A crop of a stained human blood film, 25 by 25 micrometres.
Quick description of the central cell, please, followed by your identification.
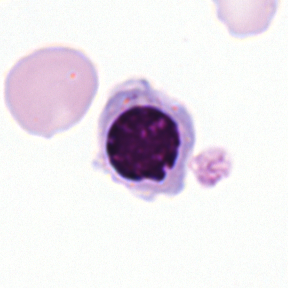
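Measuring it, I get about 11 by 9 micrometres, roughly 1.25 times as wide as a red cell lying whole in the picture. The nucleus is about 7 micrometres across and takes up about 50% of the cell's area. Its chromatin looks dense, dark purple and coarsely clumped, and I notice a small notch in the nuclear edge at the lower right. Around it the cytoplasm is pale greyish-blue, holding only a few tiny reddish granules. I'd name it a normoblast.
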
